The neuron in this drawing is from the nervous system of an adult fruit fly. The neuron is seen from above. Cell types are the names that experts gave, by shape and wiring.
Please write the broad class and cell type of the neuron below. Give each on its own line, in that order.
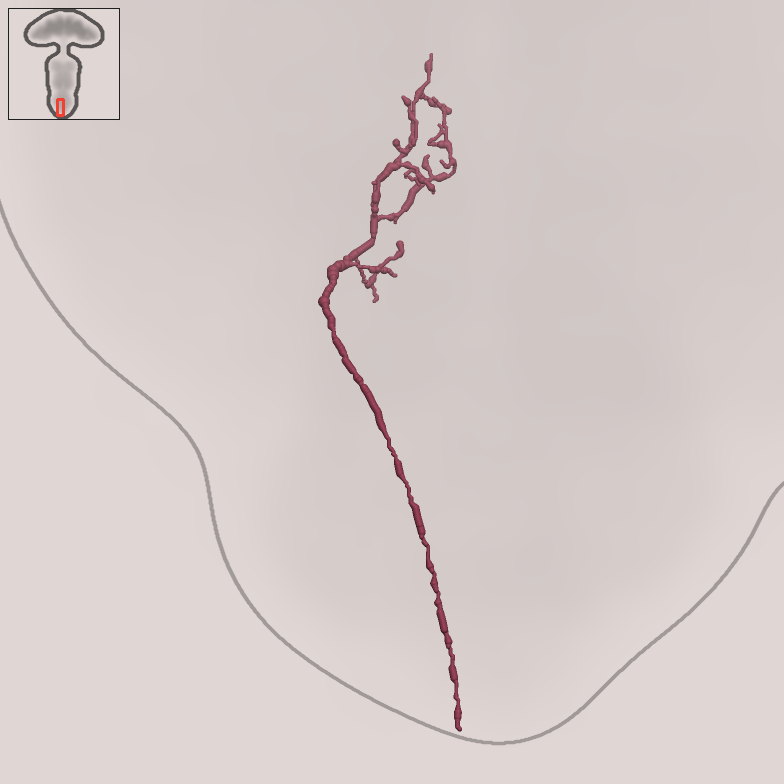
sensory neuron entering the nerve cord
SNxx03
